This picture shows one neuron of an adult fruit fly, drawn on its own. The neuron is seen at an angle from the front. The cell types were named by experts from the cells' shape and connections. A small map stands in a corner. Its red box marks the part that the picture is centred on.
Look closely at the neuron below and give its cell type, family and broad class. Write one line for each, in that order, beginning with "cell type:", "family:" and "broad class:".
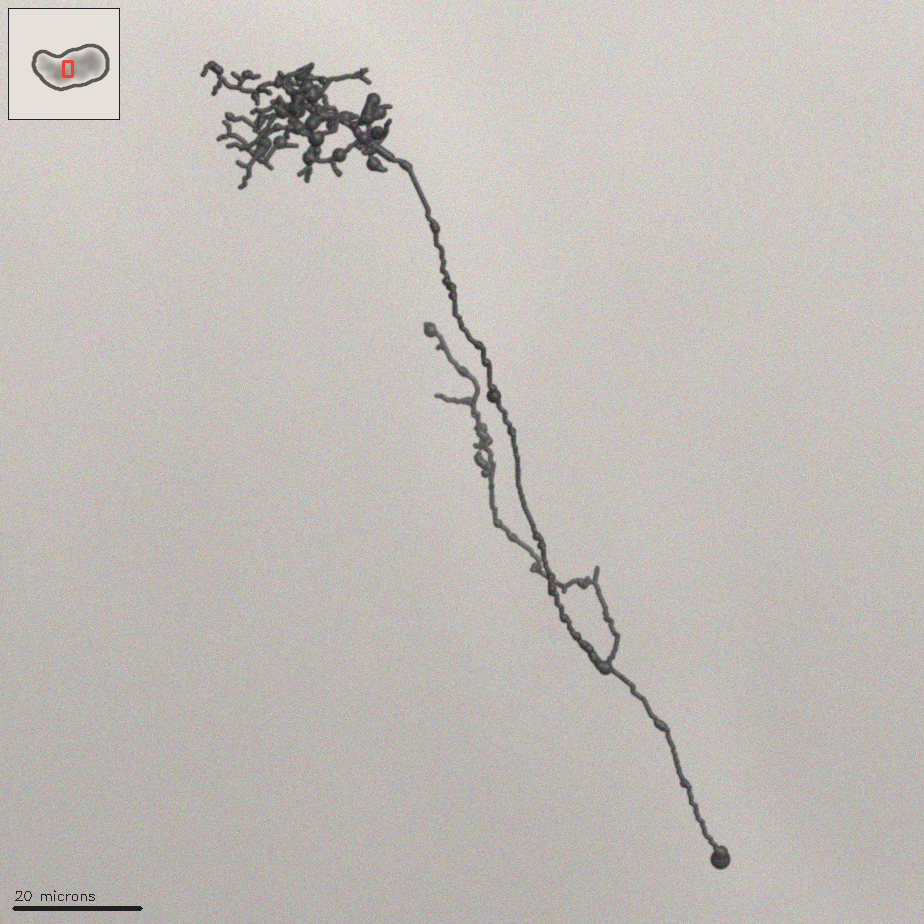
cell type: Li21
family: Li
broad class: optic-lobe intrinsic neuron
